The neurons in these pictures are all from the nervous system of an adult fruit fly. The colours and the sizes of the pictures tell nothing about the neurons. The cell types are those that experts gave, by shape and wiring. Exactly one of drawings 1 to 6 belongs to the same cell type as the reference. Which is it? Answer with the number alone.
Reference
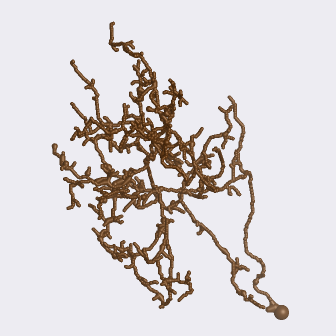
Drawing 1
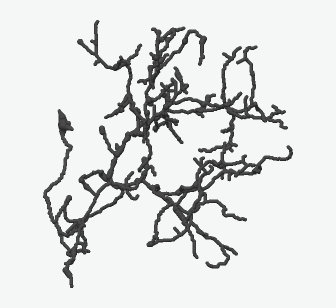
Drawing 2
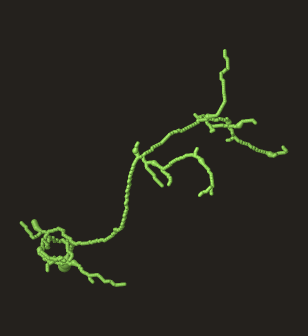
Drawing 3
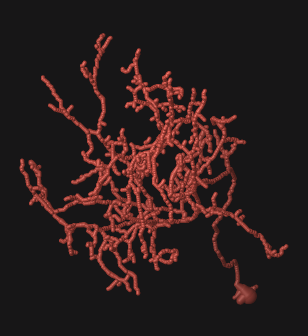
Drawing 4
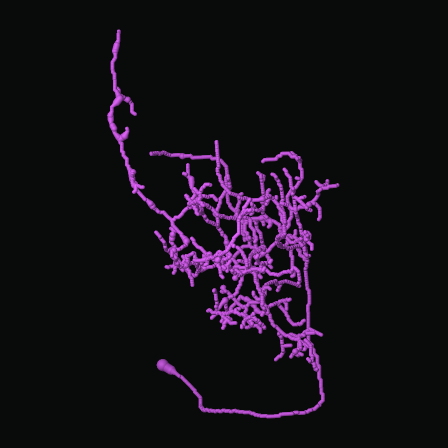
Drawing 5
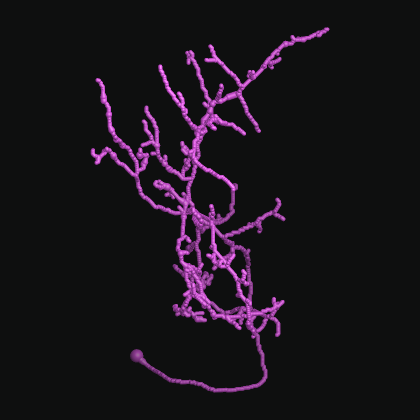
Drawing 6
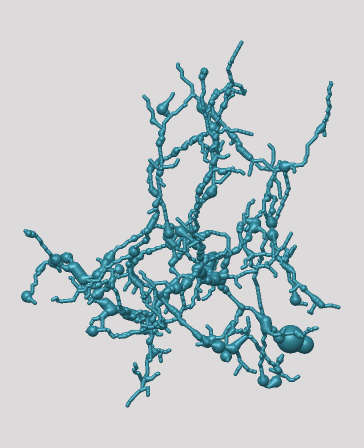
3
